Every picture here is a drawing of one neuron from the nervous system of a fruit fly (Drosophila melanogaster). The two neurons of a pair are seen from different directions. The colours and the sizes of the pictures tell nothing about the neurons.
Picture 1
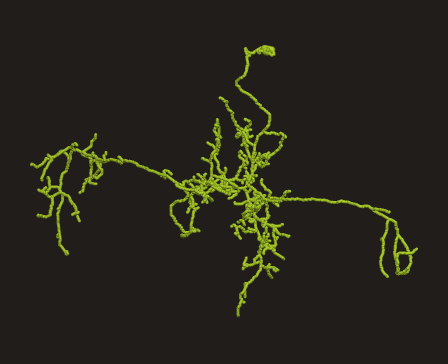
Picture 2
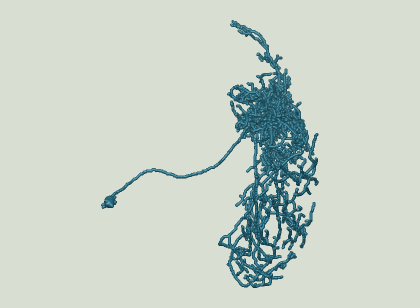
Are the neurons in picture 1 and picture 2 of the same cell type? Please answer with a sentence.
They are of different cell types.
